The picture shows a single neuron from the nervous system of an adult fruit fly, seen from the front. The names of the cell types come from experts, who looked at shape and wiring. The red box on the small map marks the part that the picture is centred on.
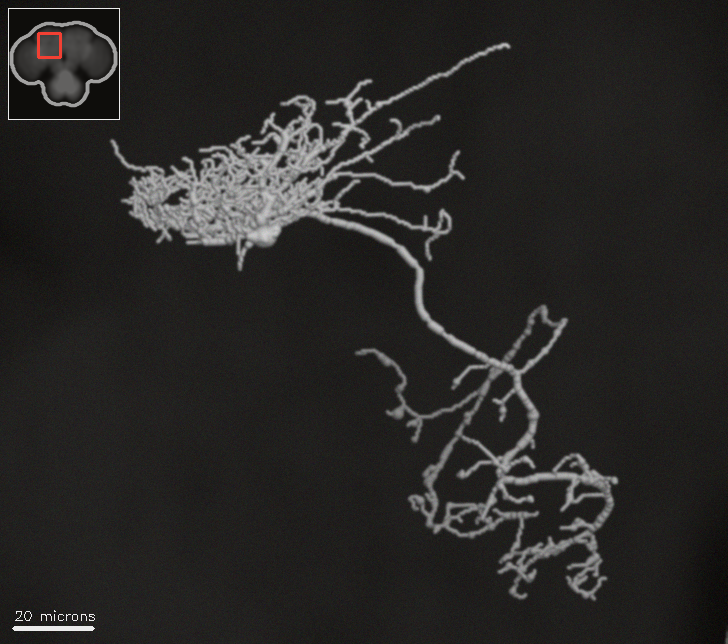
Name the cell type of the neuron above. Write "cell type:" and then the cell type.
cell type: AOTU005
